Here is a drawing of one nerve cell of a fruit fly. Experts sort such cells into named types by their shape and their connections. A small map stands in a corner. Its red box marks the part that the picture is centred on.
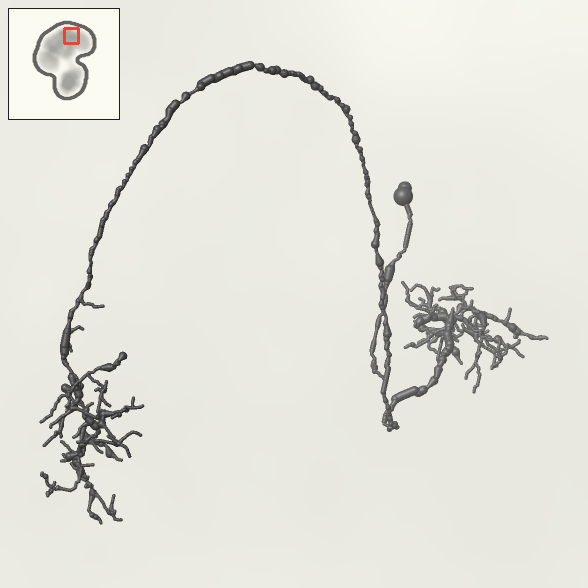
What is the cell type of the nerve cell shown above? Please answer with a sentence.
The cell type is LC9.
